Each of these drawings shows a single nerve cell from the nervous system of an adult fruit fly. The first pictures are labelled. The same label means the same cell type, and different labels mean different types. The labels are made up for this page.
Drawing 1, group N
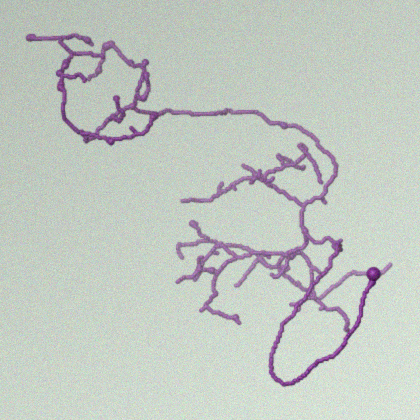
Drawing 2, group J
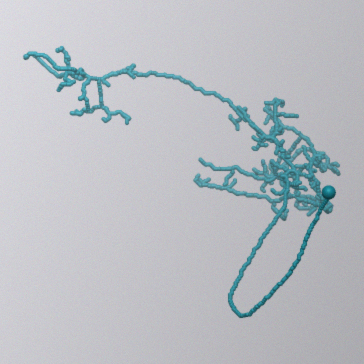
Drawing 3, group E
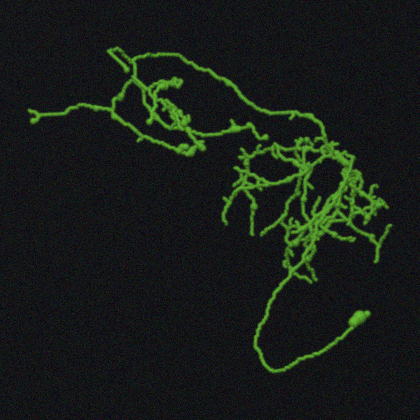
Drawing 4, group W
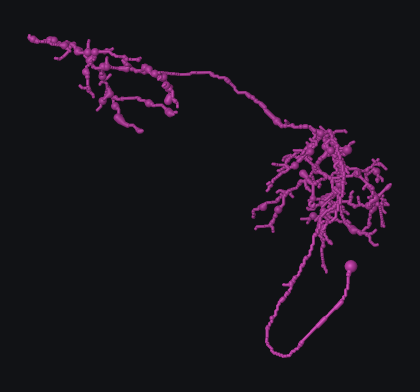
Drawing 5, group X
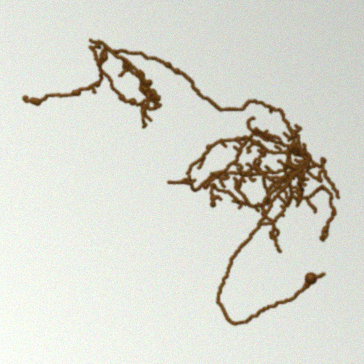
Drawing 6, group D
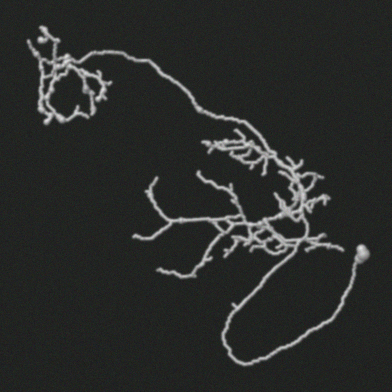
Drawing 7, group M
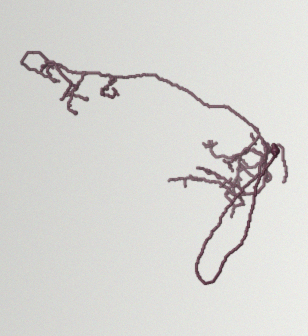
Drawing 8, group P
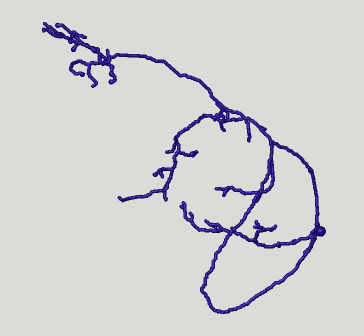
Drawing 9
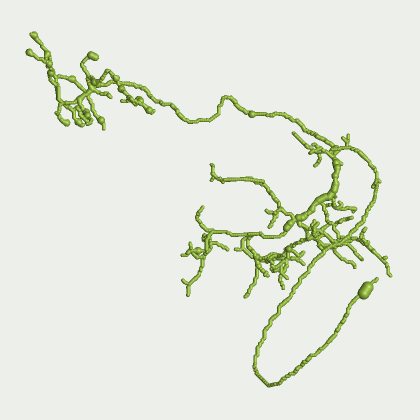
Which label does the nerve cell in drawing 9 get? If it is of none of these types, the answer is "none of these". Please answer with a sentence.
It belongs to group D.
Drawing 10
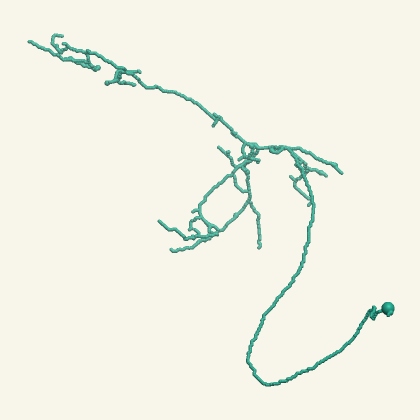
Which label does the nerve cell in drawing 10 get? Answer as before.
It belongs to none of these.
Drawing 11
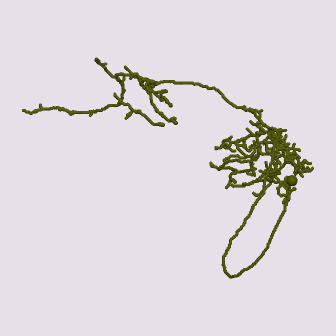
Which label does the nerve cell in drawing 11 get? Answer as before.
It belongs to group W.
